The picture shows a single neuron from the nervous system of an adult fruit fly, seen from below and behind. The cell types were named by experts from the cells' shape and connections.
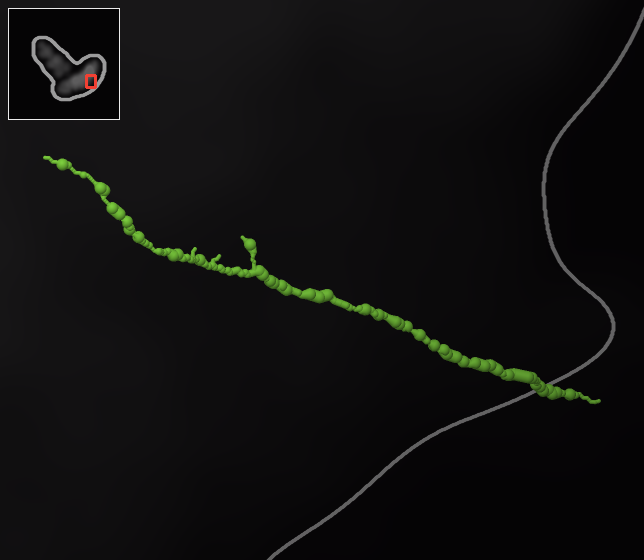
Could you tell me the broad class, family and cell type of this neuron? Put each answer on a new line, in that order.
sensory neuron entering the brain
class mechanosensory
JO-B1_a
